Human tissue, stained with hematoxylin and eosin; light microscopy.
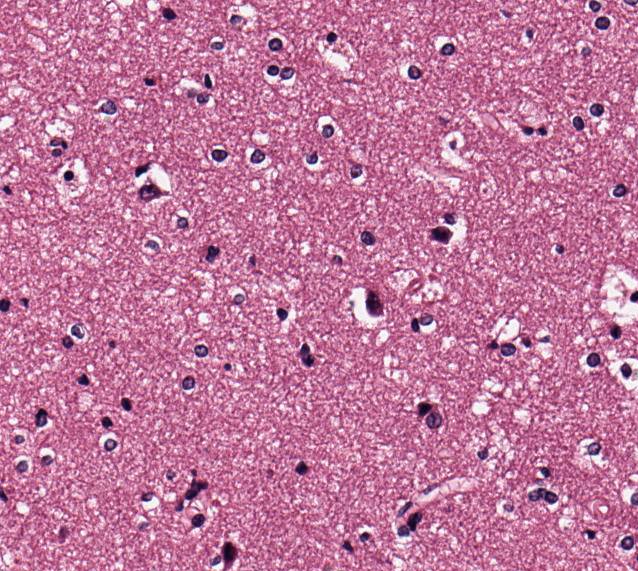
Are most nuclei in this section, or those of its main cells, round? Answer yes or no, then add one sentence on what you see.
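Yes. Most nuclei are small, round and densely dark-staining.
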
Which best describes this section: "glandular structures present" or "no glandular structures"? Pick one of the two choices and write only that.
No glandular structures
